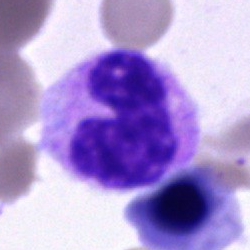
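Band neutrophil, the middle cell of this bone marrow smear. Its nucleus is deeply indented, giving a folded, horseshoe-like shape, and the indentation opens toward the left side of the cell. The surrounding cytoplasm is pale lilac, and its rim is widest on the left of the nucleus.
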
